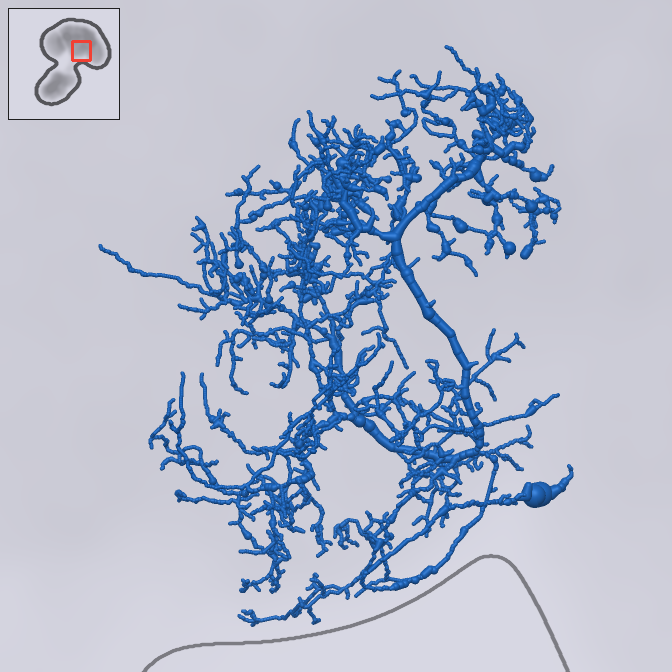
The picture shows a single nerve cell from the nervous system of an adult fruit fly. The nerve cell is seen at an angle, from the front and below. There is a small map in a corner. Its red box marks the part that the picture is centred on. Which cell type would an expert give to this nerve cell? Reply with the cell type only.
GNG551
